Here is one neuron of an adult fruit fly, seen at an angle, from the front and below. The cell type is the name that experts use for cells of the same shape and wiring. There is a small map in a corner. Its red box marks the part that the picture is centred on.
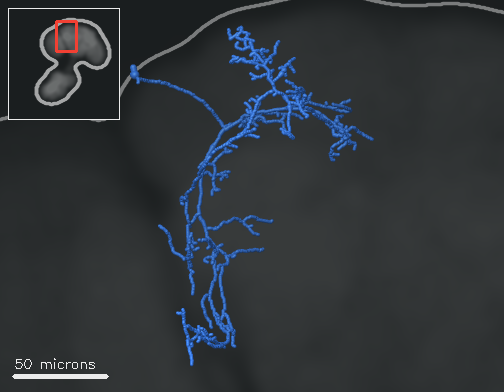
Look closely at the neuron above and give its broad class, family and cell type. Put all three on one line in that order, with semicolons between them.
central-brain intrinsic neuron; hemilineage SLPpl1; SLP249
